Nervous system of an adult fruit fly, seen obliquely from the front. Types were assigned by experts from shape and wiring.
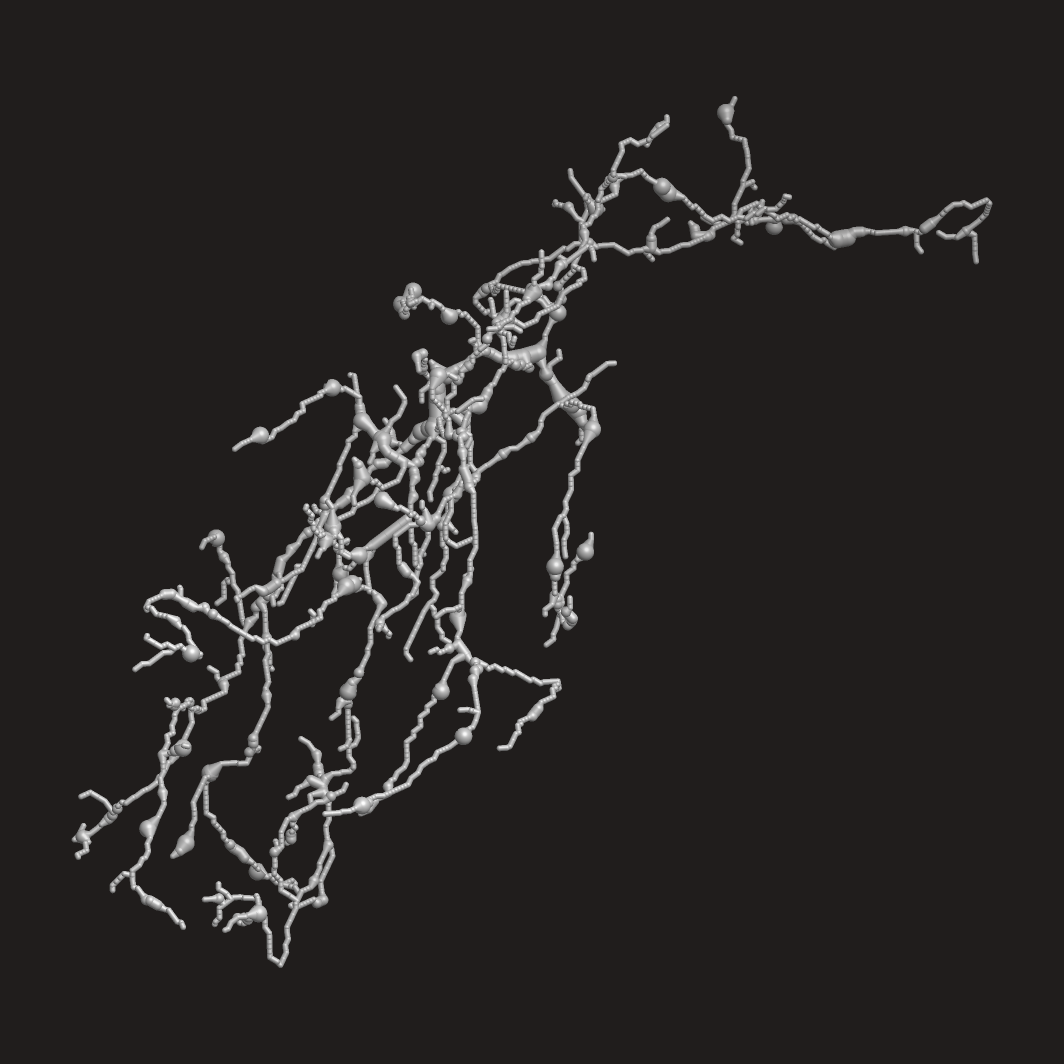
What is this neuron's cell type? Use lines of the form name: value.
cell type: IN00A024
